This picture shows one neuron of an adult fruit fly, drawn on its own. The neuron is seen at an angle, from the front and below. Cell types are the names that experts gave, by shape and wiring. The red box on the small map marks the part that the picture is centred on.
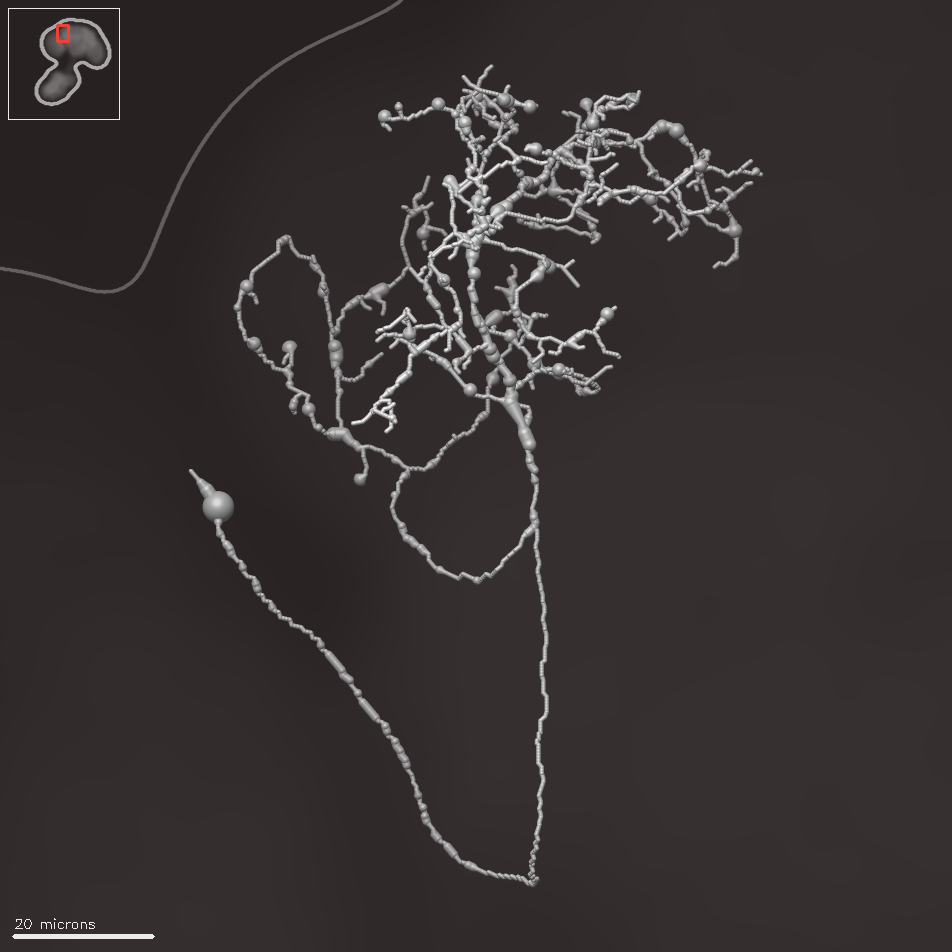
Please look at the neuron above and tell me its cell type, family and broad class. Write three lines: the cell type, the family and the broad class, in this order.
LHPV2b4
hemilineage VPNp&v1_posterior
central-brain intrinsic neuron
